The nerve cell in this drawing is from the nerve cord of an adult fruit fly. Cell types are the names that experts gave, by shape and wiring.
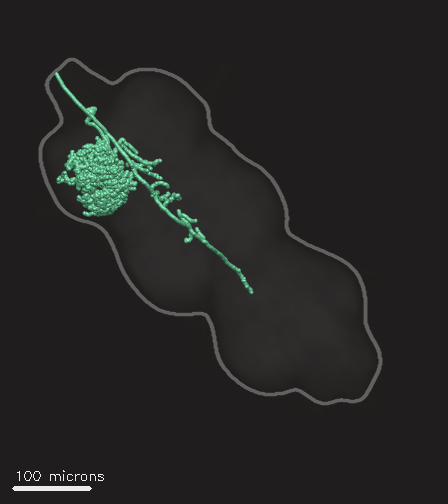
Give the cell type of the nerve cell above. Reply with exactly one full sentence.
The cell type name AN17A013 applies to this nerve cell.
